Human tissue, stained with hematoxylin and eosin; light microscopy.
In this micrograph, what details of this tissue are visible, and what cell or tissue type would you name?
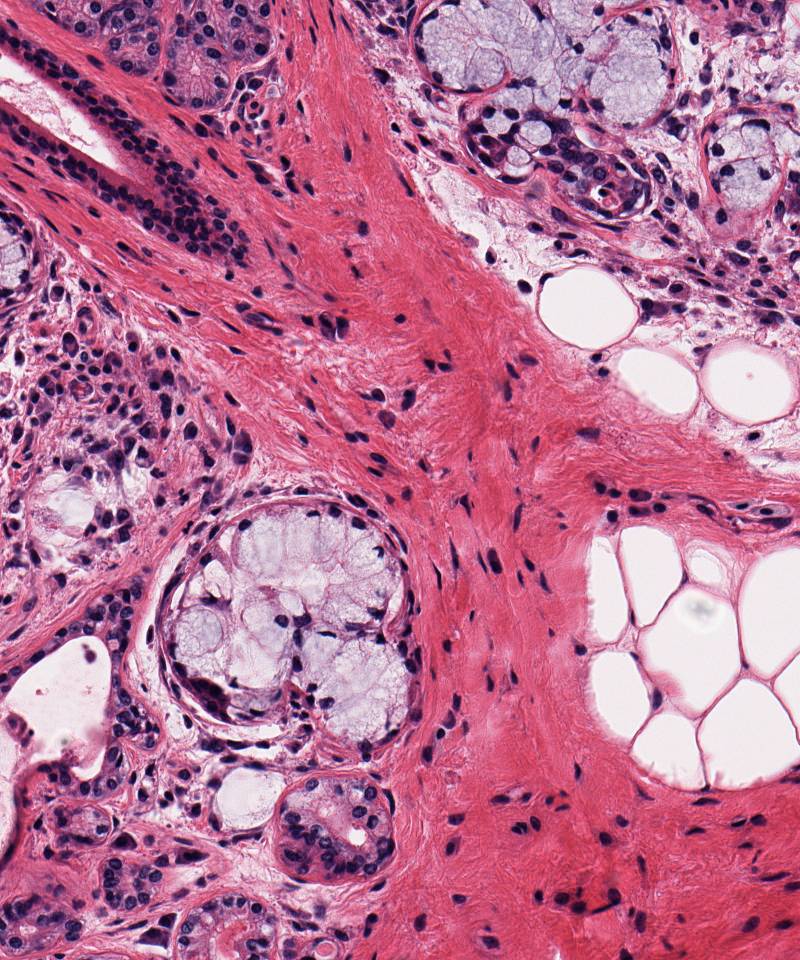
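Dense pink fibrous band, broad, running diagonally from top left to bottom right; it divides glandular tissue on the left from that at upper right. Band nuclei sparse, elongated. Mucous cells: pale, bluish-grey, foamy cytoplasm; dark nuclei pressed flat against the cell base. Lower left: smaller gland units, denser purple-pink cytoplasm, round nuclei. Name: minor salivary gland.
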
